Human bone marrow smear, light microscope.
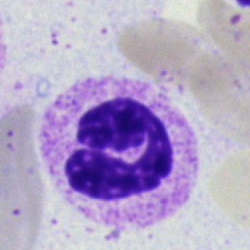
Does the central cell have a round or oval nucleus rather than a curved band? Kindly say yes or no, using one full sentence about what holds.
No, the nucleus is stretched into a curved band and lacks separate lobes.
